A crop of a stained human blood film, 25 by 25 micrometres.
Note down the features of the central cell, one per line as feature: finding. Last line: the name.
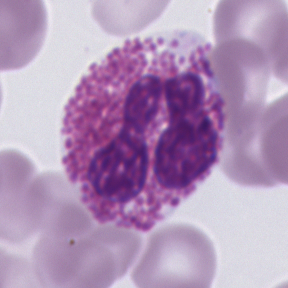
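Nucleus: two lobes lying side by side
Chromatin: coarse clumps, dark purple
Granules: of fairly even size
Outline: roughly oval, beaded by granules at the edge
Cell: eosinophil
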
